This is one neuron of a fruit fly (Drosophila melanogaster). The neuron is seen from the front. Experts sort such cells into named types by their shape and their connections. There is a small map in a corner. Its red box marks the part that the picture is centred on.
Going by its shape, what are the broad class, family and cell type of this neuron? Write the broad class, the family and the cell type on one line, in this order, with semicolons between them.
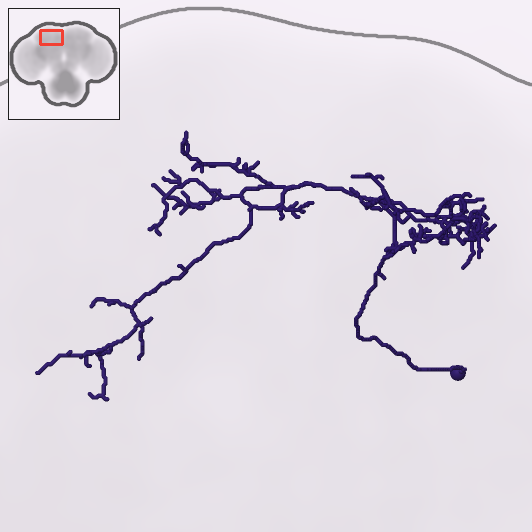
central-brain intrinsic neuron; hemilineage DM4_dorsal; CB3076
